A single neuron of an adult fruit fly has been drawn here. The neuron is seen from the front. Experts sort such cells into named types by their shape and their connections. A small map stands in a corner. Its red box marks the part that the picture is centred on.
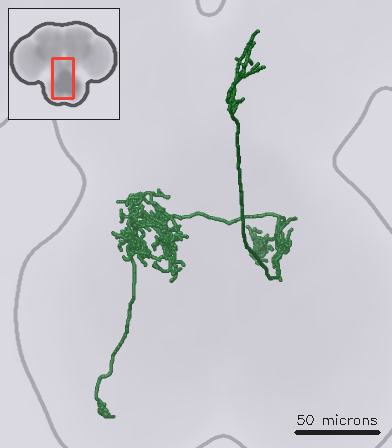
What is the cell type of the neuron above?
AN06A017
